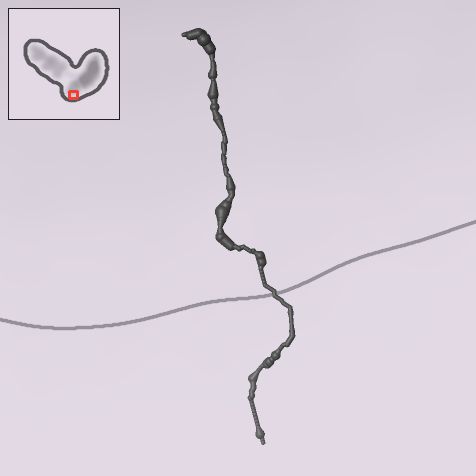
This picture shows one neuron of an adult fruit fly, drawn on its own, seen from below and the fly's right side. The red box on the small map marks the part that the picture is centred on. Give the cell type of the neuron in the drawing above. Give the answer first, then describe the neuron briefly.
The cell type is R7p. This is a photoreceptor or other optic-lobe sensory neuron. It lies in the brain. There are a dozen or fewer branch ends.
